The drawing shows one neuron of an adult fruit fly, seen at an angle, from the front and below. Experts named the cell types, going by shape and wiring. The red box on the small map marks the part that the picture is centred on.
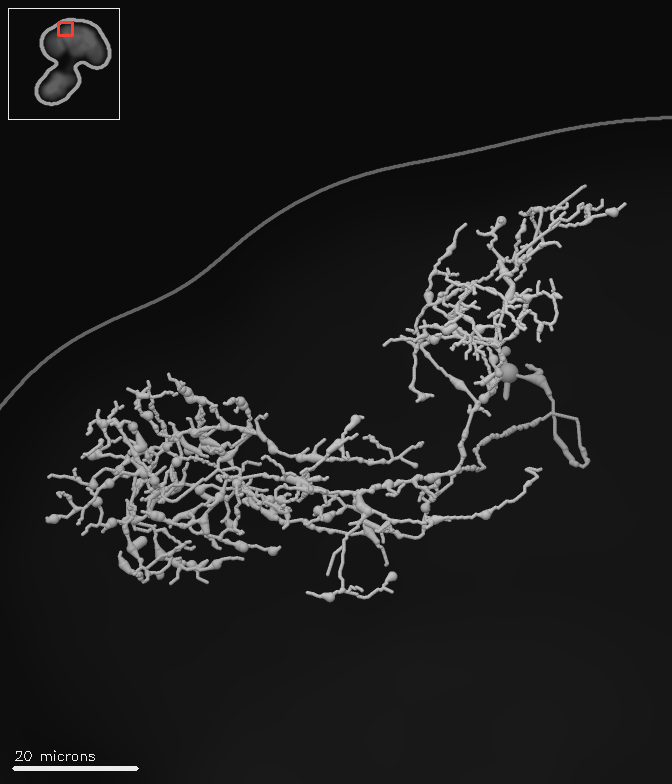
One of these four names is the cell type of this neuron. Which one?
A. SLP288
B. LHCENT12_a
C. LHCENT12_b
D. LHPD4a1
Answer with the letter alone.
C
